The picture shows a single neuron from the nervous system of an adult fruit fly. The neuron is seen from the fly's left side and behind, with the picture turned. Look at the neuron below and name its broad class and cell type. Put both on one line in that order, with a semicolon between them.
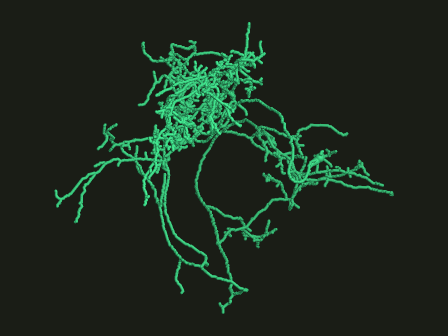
central-brain intrinsic neuron; CRE076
